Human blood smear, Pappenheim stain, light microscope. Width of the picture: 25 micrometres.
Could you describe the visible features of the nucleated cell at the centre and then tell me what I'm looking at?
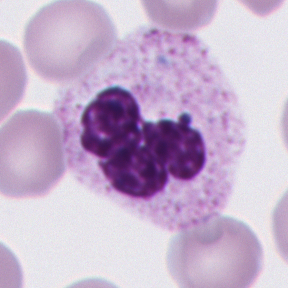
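Look at the nucleus first: its chromatin is dark purple and densely clumped, and a small round knob juts out at its upper right. Around it lies plenty of pale pinkish-lilac cytoplasm, dotted throughout with fine pinkish-purple granules. This is a segmented neutrophil.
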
